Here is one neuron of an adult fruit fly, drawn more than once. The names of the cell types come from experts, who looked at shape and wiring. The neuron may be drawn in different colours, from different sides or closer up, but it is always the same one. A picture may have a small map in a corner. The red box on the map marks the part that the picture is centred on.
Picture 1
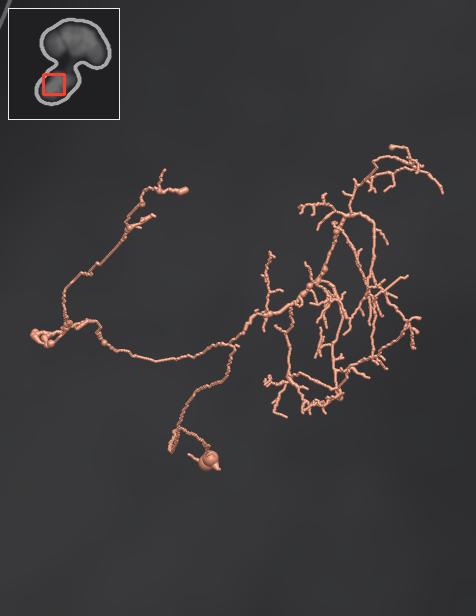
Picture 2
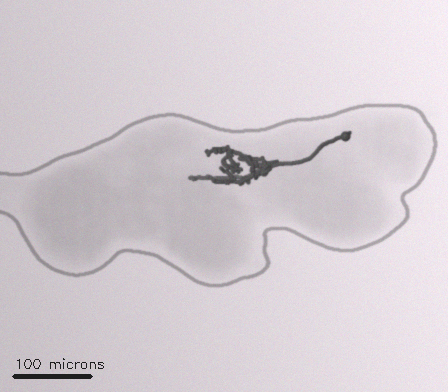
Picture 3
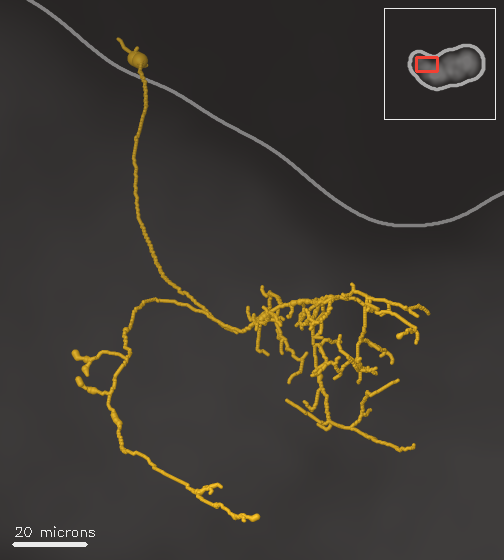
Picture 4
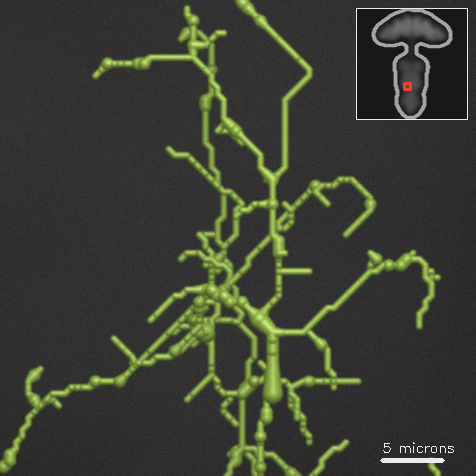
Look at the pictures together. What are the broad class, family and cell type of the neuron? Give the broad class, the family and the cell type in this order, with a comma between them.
nerve-cord intrinsic neuron, hemilineage 07B, IN07B094_b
